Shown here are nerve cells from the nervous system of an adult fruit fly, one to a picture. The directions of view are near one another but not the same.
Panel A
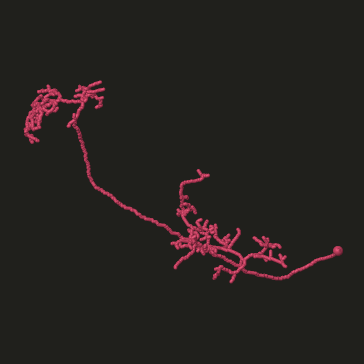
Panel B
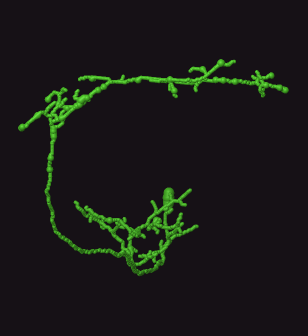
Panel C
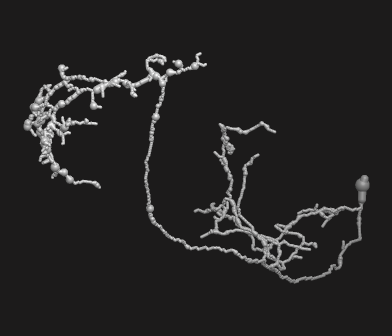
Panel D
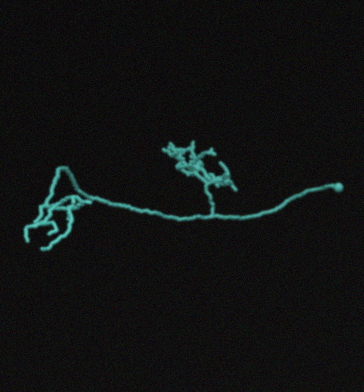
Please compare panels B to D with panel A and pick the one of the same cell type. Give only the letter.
C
